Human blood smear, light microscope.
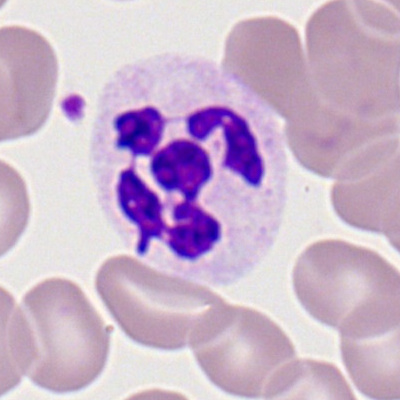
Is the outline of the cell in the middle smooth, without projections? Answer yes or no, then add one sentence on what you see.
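Yes. The cell outline is round to slightly oval with a smooth edge.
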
